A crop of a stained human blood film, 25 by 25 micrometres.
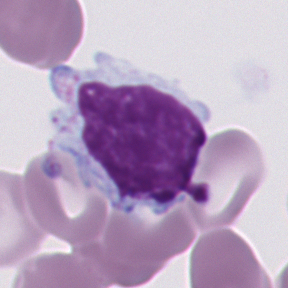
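Large granular lymphocyte, the central cell in a stained smear of human peripheral blood. The nucleus is a single unlobed mass with an angular outline, and a small dark knob juts out from its lower right edge. Its chromatin stains dark purple and looks dense. A few fine reddish-purple granules lie in the cytoplasm on the left side.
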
